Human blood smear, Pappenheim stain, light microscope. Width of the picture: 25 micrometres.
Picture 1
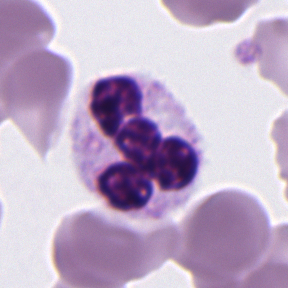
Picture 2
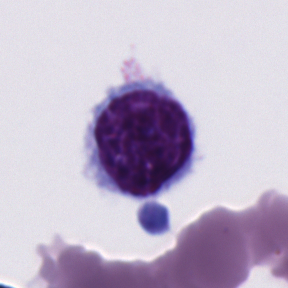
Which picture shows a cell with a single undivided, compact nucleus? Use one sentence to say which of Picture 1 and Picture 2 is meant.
It is the cell in picture 2 whose nucleus is one compact round, oval or kidney-shaped mass.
